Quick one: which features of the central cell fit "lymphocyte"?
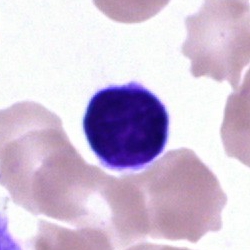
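This is a lymphocyte, so let's take its features one at a time. First, look at the outline: it is round and smooth. Next, notice that the chromatin is dense and stains dark purple. Search the nucleus carefully, and you will find no nucleolus. Around the nucleus, the cytoplasm is at most a very thin rim.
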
